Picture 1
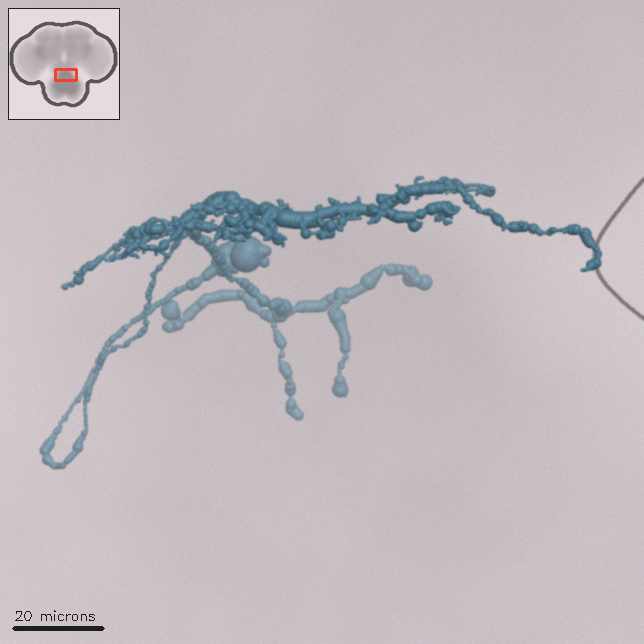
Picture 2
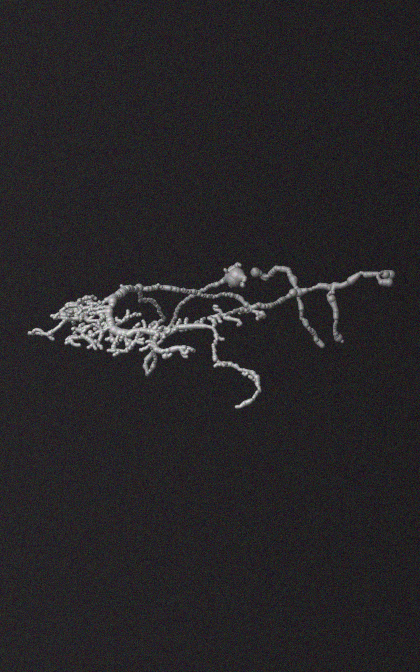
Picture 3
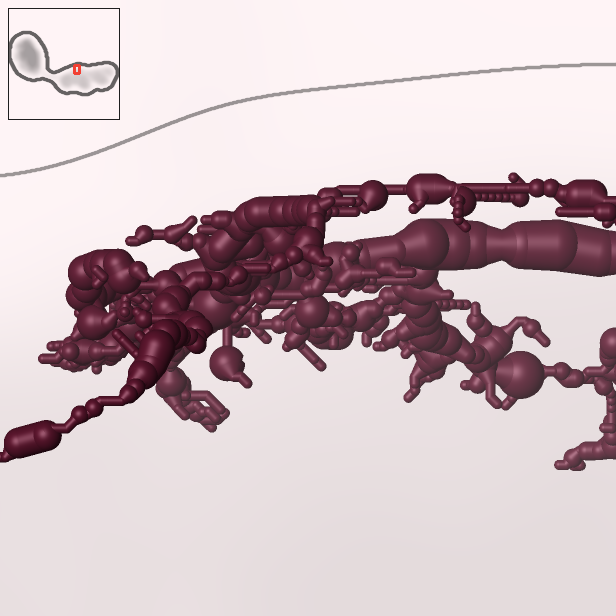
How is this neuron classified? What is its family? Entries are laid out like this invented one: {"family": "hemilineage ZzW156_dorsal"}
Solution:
{"family": "hemilineage 11B"}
